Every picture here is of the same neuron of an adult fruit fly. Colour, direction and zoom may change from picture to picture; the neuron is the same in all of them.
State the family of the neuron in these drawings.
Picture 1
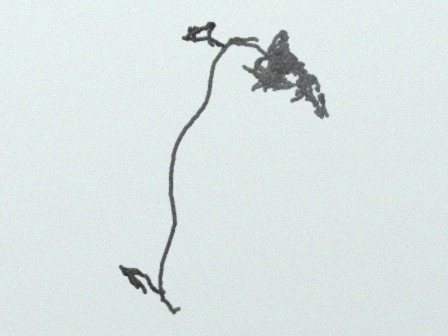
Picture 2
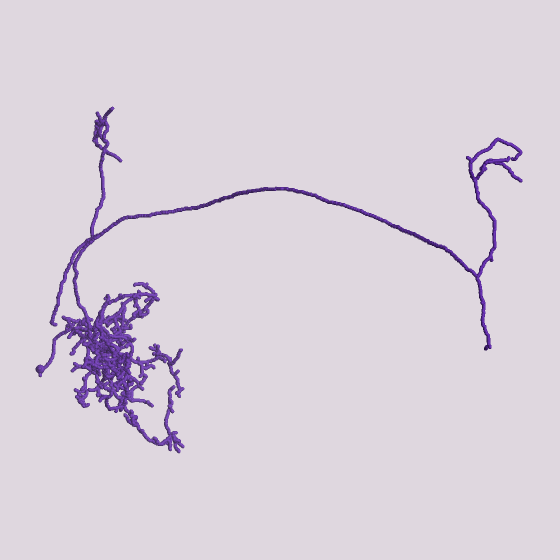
hemilineage VLPl&p2_lateral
